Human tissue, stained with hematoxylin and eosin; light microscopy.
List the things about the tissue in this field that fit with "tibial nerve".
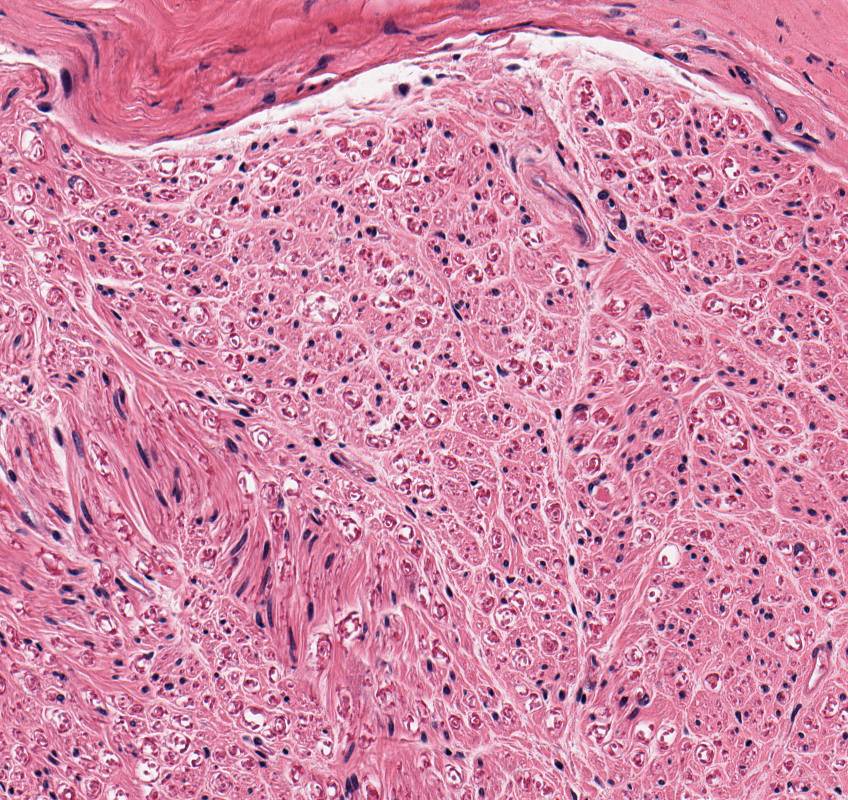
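Yes, this is tibial nerve, and the lower left shows it best: fibres cut along their length run obliquely there, with elongated, wavy dark nuclei.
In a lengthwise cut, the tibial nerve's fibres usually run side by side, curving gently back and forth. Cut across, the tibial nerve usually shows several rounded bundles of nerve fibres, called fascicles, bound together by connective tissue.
Between the round profiles here, small, dark, oval nuclei lie scattered singly. Along the top edge runs a dense pink fibrous band with flattened dark nuclei. You will find no fat cells anywhere in the field.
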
